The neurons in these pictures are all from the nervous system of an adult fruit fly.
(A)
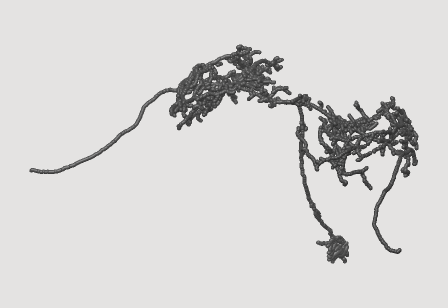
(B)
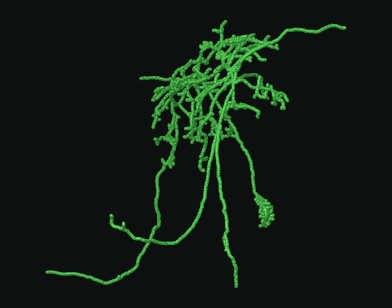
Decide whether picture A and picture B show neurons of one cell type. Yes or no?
yes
